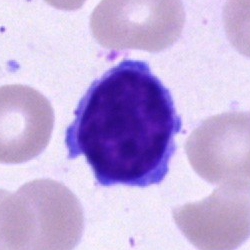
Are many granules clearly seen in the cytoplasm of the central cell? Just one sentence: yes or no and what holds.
No, there is no granule to be seen in the cell's cytoplasm.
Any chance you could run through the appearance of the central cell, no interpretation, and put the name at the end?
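Nearly the whole cell is occupied by the nucleus, whose chromatin is dark purple and densely clumped. Around it, the cytoplasm forms only a thin blue rim. The cell edge is slightly ragged, bearing small irregular projections. This cell is a lymphocyte.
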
